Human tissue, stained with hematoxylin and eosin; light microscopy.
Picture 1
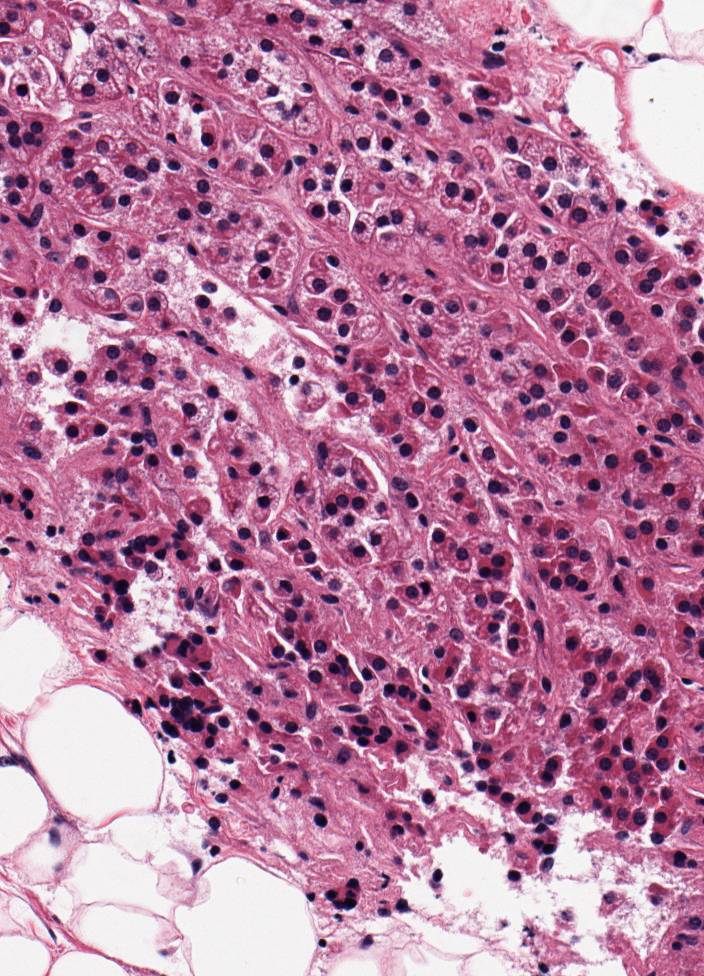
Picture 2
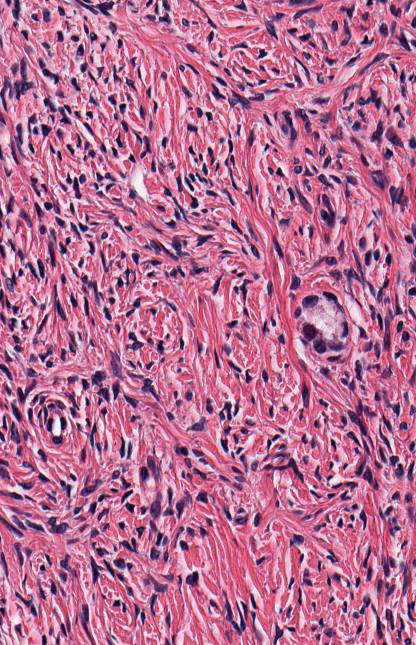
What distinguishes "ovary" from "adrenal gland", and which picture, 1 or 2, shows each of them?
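Answer: adrenal gland in picture 1, ovary in picture 2. In picture 1, thin pink fibrous septa separate cell nests throughout the field, and most nuclei are small, round, dark and central. Many cells have pale, finely vacuolated cytoplasm, others denser pink cytoplasm, and mature fat cells lie at the lower left and upper right corners. In picture 2, spindle cells with elongated, dark, often wavy or tapered nuclei fill the field in short intersecting bundles that form whorled, cartwheel-like areas.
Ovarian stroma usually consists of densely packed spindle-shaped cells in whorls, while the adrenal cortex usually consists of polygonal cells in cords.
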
